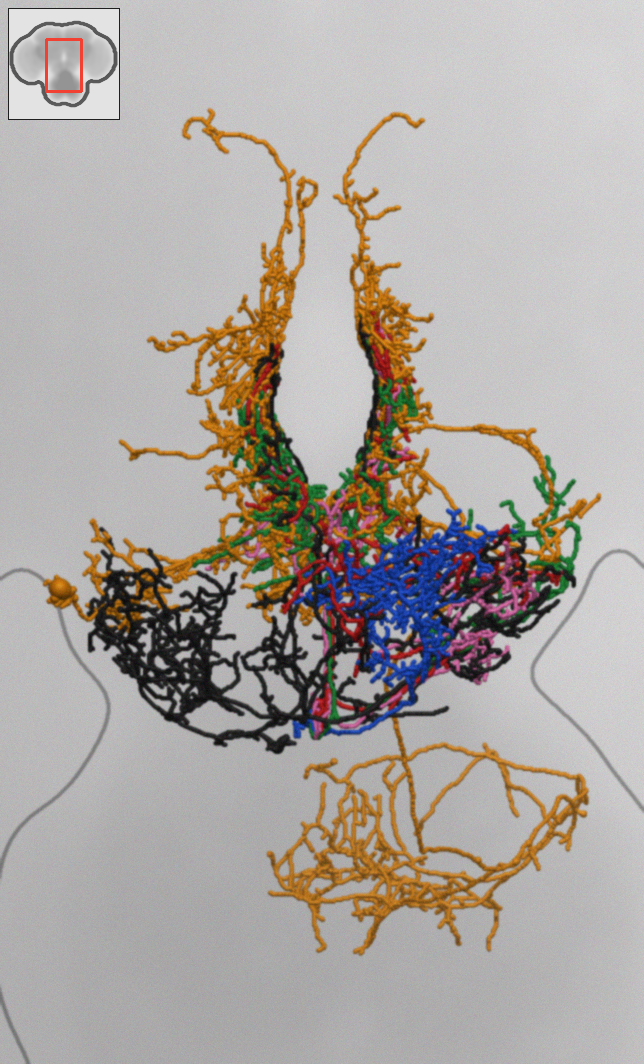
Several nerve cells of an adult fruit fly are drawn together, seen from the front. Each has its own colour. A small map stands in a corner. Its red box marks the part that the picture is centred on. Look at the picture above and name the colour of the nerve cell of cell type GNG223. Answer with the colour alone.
blue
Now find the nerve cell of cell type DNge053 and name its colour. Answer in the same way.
orange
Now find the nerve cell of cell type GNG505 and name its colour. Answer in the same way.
black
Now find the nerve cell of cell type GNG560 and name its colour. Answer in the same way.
red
